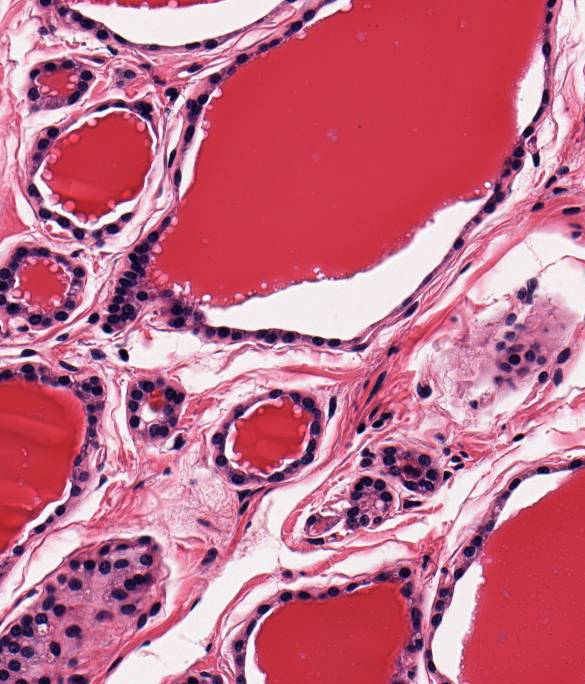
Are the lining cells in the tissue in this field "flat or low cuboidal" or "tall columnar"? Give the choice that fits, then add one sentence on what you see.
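Flat or low cuboidal. Each follicle is lined by a single layer of flattened to low cuboidal cells with small dark nuclei.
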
